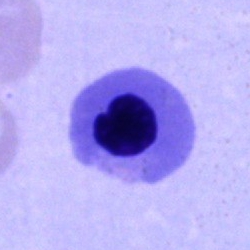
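Erythroblast, with dense, very dark purple chromatin right through the nucleus. Blue-stained cytoplasm makes a wide rim all the way round it. There's also a pale pinkish patch in that cytoplasm, just below the nucleus.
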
